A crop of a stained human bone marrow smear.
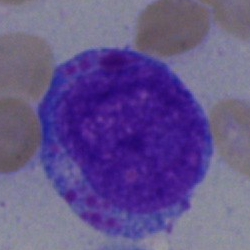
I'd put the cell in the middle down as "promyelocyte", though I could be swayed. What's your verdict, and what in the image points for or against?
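Two features settle this: reddish-purple granules scattered through the blue cytoplasm, mostly along the left and lower edge, and the wider band of cytoplasm at the lower left, where the nucleus sits off-centre toward the upper right.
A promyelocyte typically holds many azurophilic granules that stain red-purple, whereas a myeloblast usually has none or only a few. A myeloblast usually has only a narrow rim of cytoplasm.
The cell is therefore a promyelocyte rather than a blast. Its chromatin is finely granular, without coarse dark clumps.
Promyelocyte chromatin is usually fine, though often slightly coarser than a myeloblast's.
This feature would fit either name. A paler area of cytoplasm lies beside the nucleus at the lower left.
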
